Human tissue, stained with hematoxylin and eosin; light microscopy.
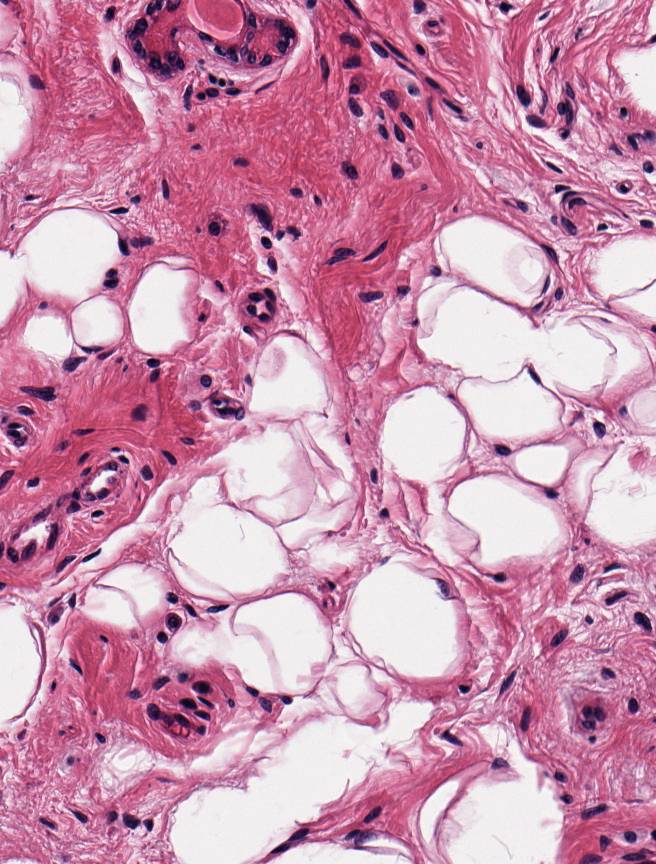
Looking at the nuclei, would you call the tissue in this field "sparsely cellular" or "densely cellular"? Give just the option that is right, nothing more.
Sparsely cellular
